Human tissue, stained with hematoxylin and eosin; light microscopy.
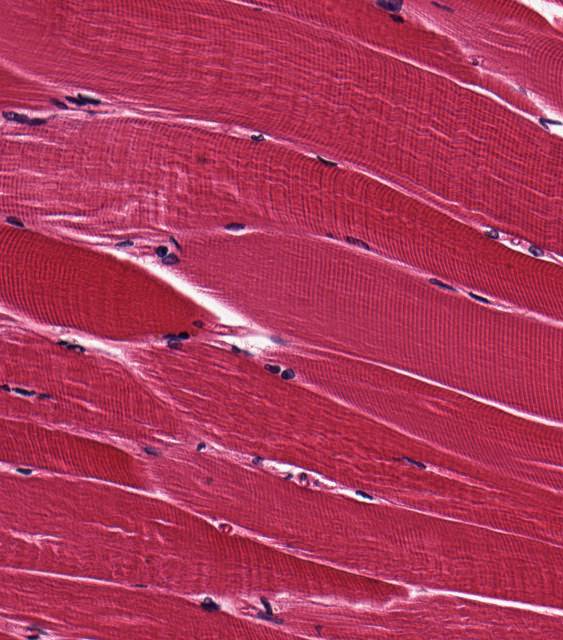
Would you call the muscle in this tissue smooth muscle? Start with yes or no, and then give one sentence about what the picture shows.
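No. The fibres show fine transverse cross-striations across their width.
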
